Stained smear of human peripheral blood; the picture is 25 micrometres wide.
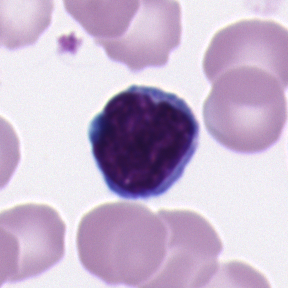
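Typical lymphocyte, the nucleated cell at the centre of this stained blood smear. Its outline looks roughly round, though slightly angular, and it measures about 10 micrometres across. The nucleus seems to fill nearly the whole cell, its chromatin dark purple and densely clumped, and I can see no nucleoli.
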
